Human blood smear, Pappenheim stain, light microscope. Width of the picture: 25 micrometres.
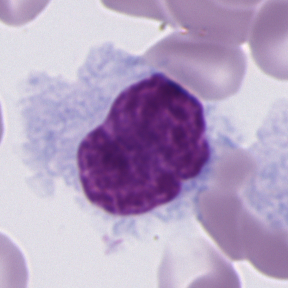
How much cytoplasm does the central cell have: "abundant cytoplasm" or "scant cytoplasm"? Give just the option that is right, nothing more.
Abundant cytoplasm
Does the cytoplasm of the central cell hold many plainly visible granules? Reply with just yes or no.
No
